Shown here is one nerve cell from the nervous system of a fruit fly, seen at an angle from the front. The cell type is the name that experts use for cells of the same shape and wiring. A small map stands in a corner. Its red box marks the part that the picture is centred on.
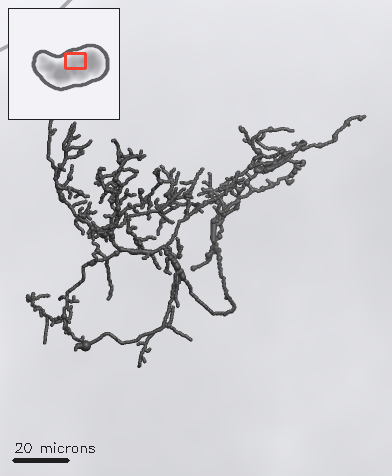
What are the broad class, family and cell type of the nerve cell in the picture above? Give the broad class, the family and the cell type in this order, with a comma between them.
central-brain intrinsic neuron, hemilineage SLPa&l1_anterior, CB3930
